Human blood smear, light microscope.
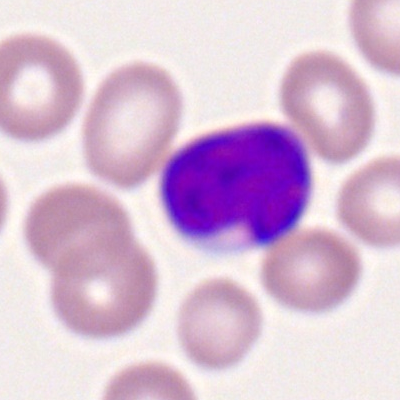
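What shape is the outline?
Smooth and roughly oval.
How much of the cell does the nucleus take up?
Nearly all of it; its chromatin is dense, dark purple and clumped.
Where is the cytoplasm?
It is scant, showing mainly as a small pale patch at the lower edge.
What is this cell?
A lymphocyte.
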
